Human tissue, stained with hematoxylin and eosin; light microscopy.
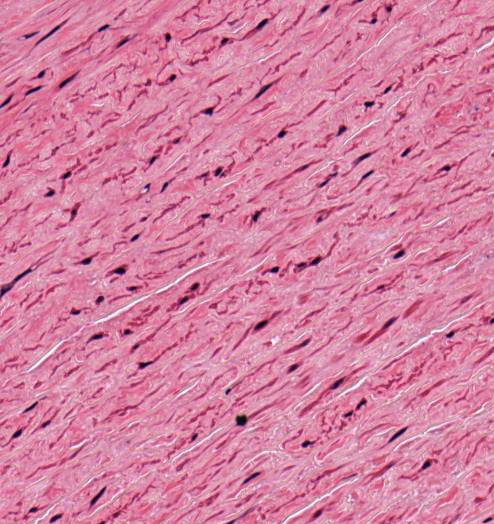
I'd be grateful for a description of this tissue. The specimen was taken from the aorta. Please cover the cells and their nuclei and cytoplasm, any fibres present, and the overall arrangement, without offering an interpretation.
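Throughout the field, closely packed parallel pink fibres run diagonally from lower left to upper right. Their course is slightly wavy rather than perfectly straight. Dark, elongated, spindle-shaped nuclei lie with their long axes along the fibres. These nuclei are scattered fairly evenly across the field, without clusters.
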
